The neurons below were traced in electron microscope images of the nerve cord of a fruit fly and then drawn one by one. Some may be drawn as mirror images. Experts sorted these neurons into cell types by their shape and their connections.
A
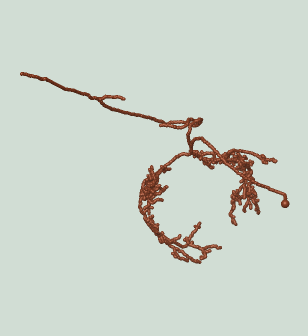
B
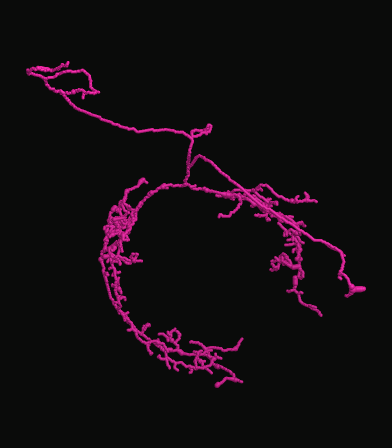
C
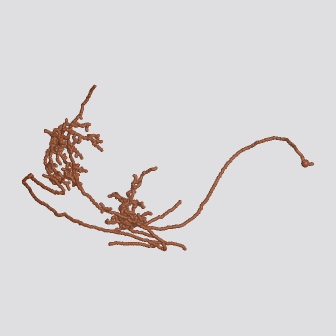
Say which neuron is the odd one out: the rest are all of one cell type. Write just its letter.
C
